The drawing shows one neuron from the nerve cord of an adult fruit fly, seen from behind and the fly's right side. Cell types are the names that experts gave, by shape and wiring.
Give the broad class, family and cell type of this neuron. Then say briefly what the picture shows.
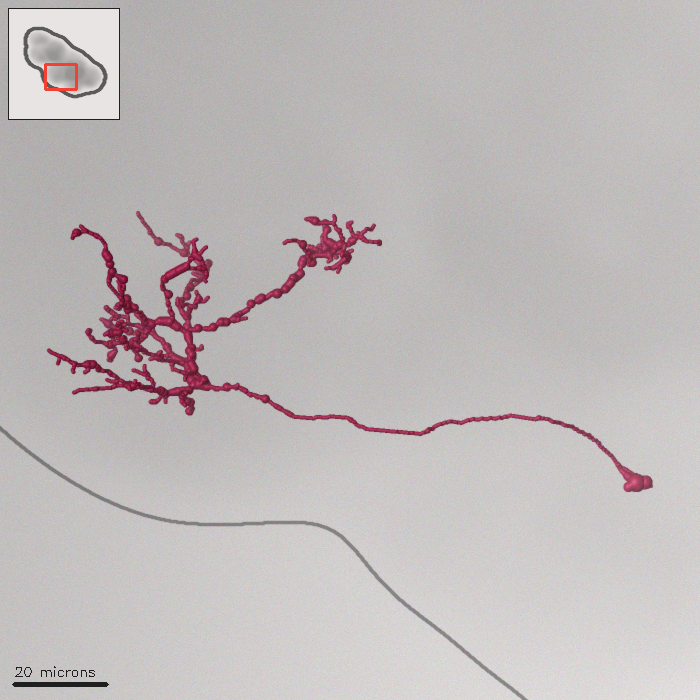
Its broad class is nerve-cord intrinsic neuron. Its family is hemilineage 13B. The cell type is IN13B063. From left to right in the picture it spans about 130 microns. Dozens of branch ends can be seen.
